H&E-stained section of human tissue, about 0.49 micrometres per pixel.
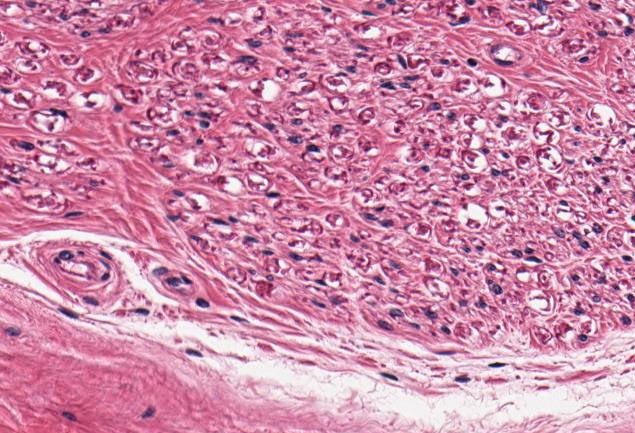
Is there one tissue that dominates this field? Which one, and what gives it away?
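So this is nerve fascicle. Closely packed small round profiles, cut in cross-section, fill the upper and right parts, and each has a pink central core within a pale, clear ring.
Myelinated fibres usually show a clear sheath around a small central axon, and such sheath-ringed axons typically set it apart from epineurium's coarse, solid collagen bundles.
Small dark elongated nuclei sit between the profiles, not inside the cores. Wavy pink fibrous bands run diagonally across the upper left.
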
